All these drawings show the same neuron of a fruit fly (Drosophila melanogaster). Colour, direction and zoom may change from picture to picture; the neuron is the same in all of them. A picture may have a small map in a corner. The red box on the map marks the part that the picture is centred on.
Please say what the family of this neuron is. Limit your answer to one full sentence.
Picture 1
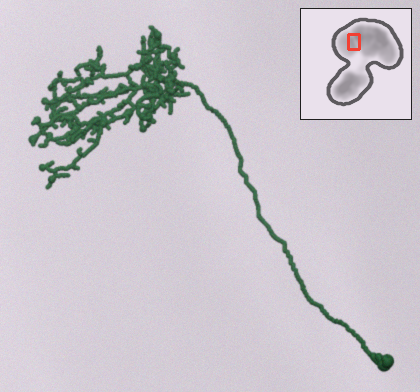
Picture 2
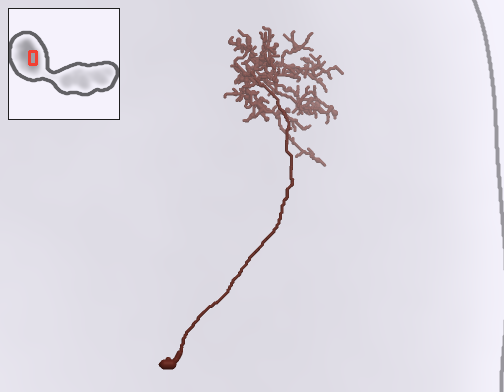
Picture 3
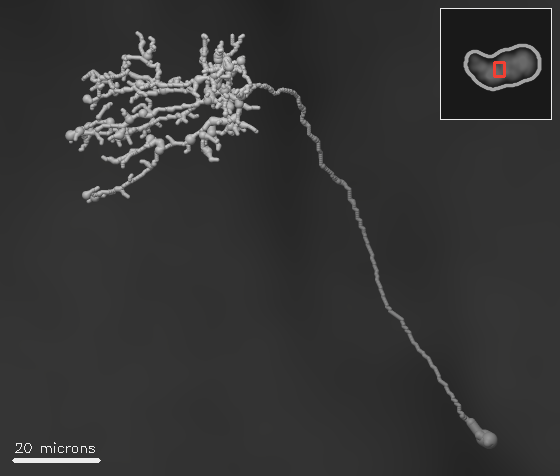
Within family Li is found this neuron.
